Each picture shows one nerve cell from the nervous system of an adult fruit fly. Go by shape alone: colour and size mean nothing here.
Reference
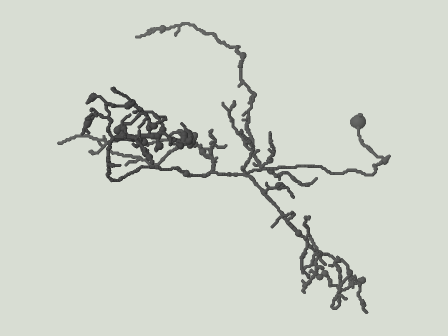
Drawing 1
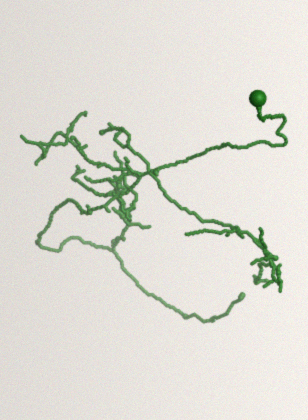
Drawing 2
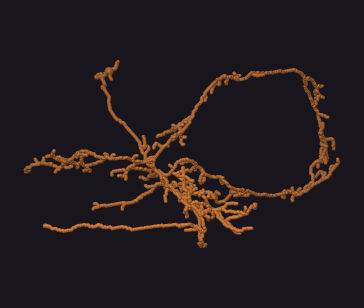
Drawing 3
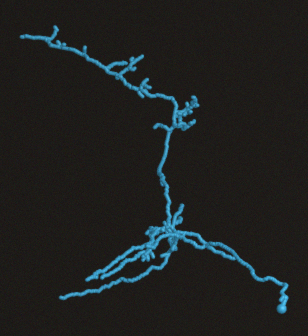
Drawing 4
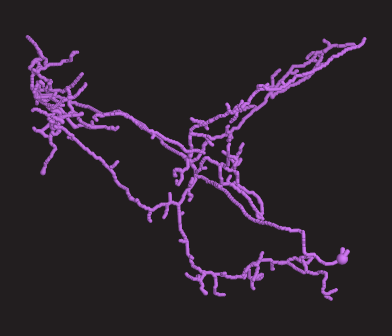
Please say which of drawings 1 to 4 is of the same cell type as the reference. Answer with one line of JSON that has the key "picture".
{"picture": 4}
